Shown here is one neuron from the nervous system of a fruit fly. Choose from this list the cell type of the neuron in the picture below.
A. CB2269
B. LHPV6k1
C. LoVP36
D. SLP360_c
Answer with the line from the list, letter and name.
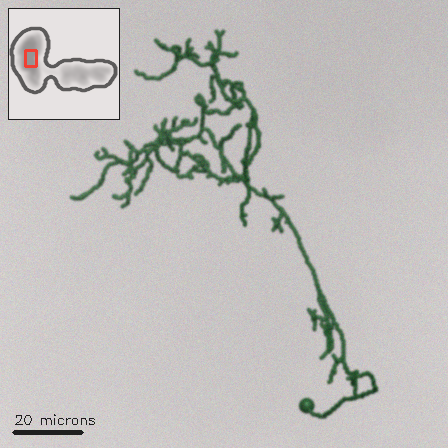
A. CB2269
